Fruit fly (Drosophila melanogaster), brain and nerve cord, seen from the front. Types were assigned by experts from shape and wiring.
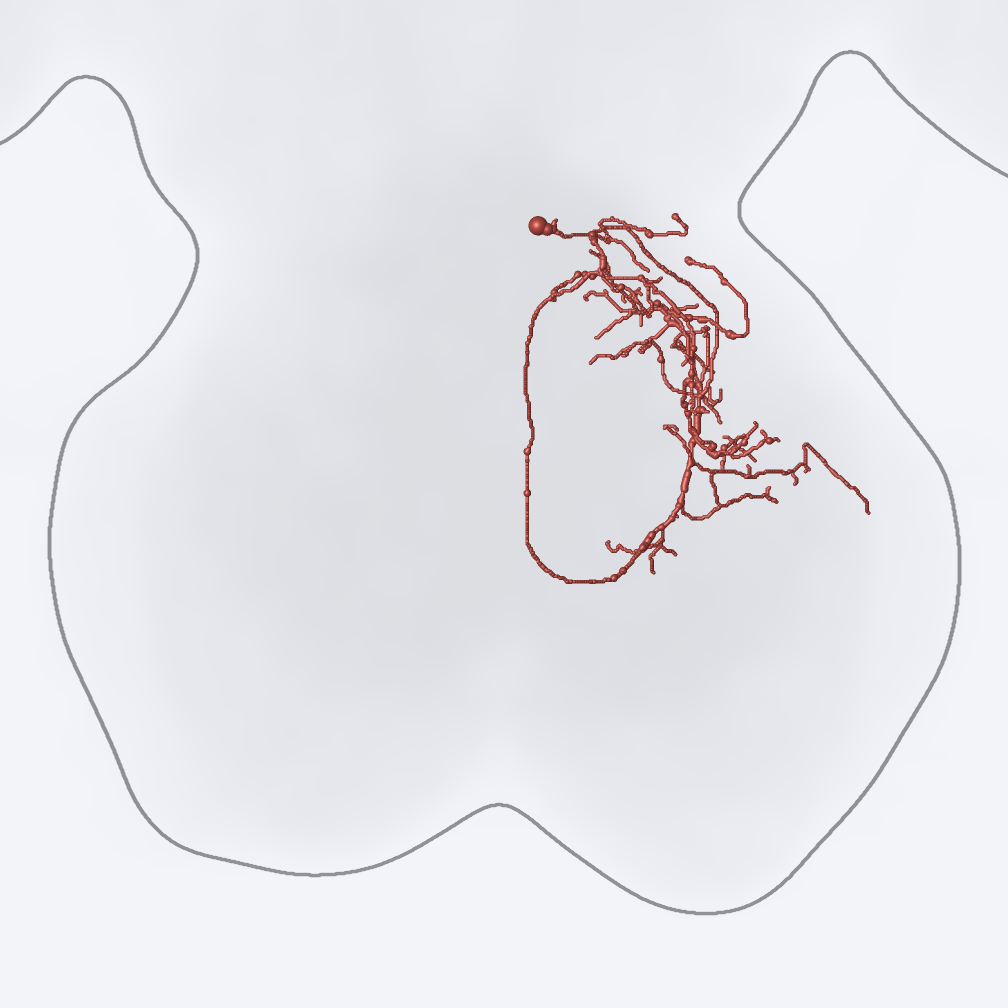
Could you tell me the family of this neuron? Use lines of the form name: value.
family: hemilineage 17A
